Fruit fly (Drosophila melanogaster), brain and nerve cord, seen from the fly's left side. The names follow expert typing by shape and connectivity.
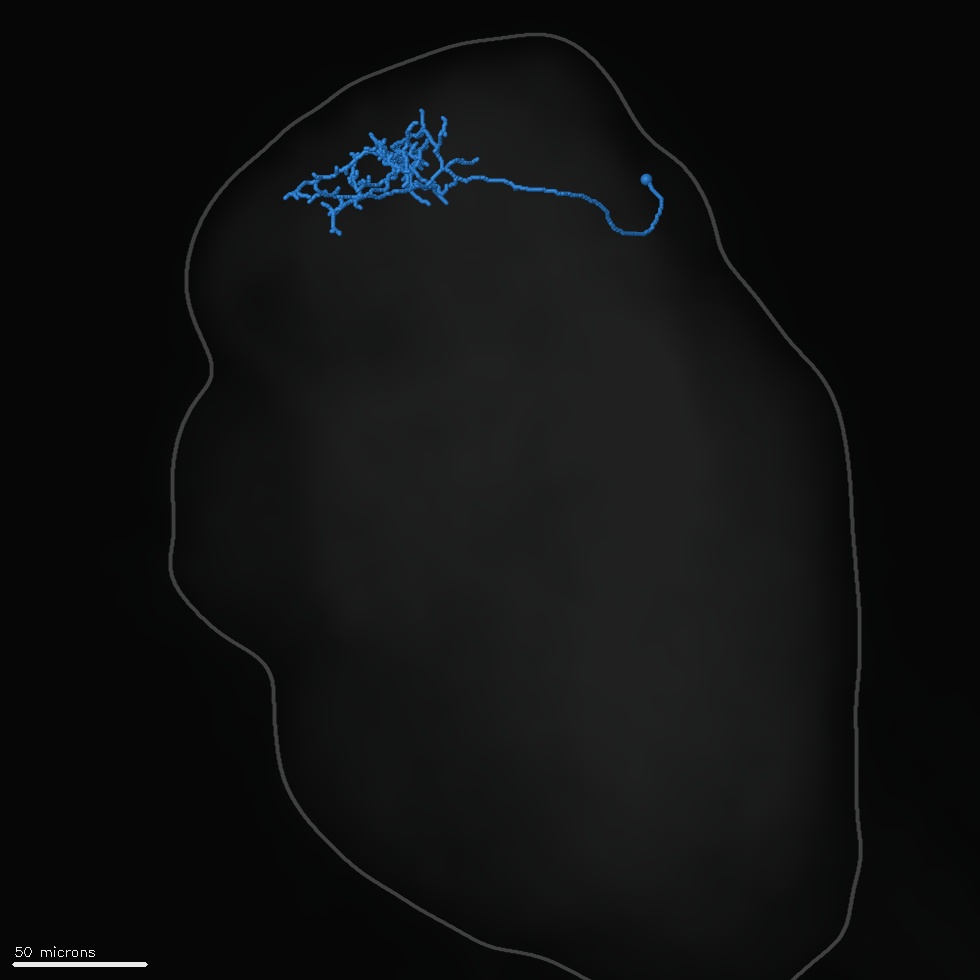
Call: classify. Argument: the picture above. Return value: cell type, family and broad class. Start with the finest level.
SMP196_a; hemilineage DL1_dorsal; central-brain intrinsic neuron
